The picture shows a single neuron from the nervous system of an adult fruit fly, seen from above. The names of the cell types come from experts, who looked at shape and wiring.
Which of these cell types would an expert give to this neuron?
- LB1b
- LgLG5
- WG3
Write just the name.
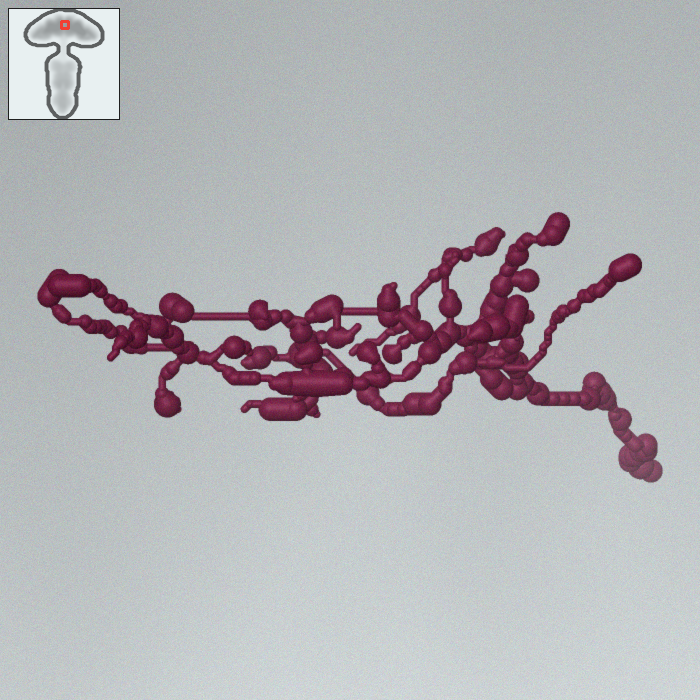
LB1b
